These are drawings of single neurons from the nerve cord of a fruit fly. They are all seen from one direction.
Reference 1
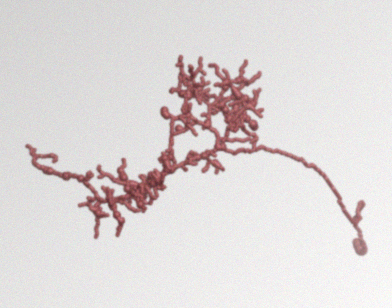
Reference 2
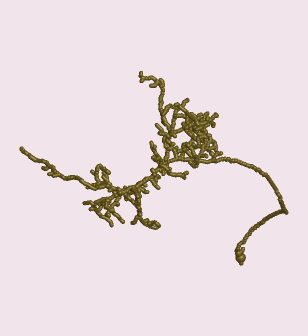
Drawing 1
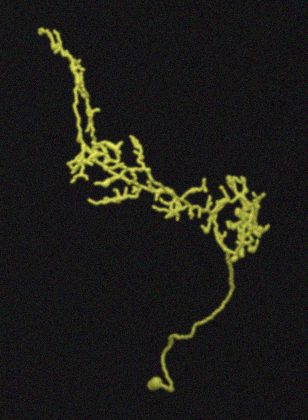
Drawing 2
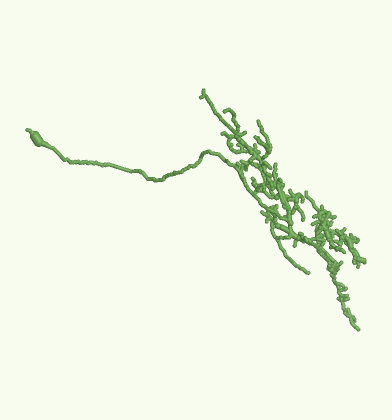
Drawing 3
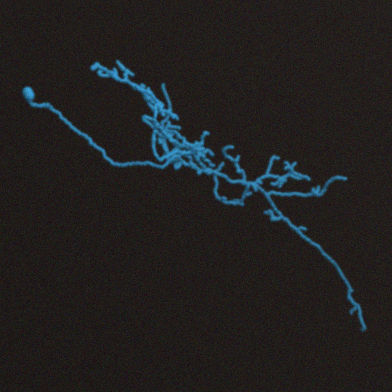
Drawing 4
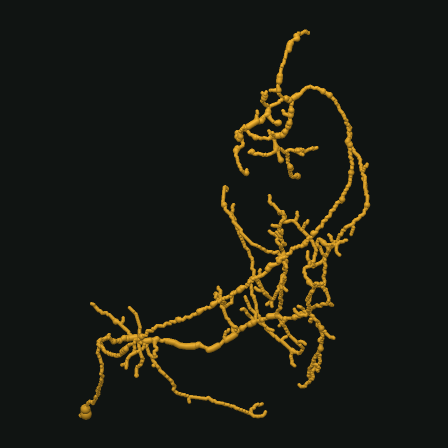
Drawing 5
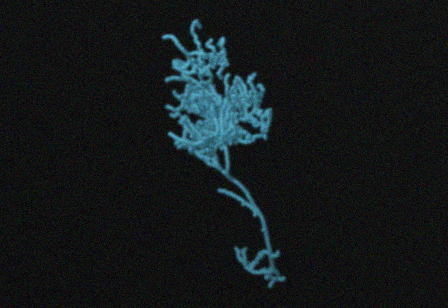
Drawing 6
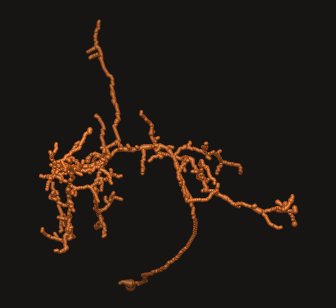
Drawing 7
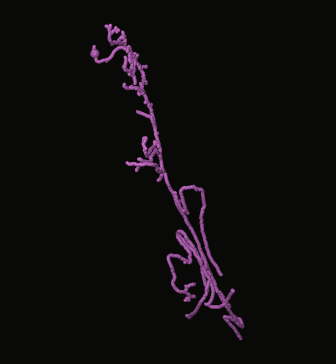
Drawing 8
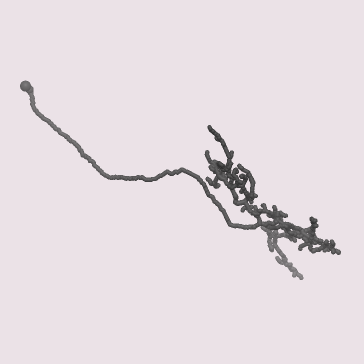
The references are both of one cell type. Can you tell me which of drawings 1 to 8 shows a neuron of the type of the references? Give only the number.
1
